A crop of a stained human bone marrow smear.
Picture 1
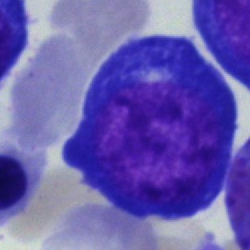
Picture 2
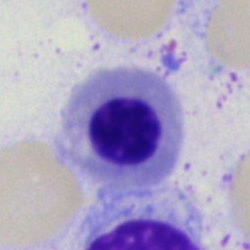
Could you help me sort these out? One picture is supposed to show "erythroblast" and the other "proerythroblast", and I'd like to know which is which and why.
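The proerythroblast is in picture 1; the erythroblast is in picture 2. In picture 1 the cell is roughly round with a small rounded bulge on its left side, and its chromatin is fine and lacy, with patchy lighter purple areas. A small pale spot lies at the top edge of that nucleus, and no granules are visible in the cytoplasm. Pale lilac cells without nuclei lie beside it on the left, and the picture is slightly soft in focus. The erythroblast in picture 2, by contrast, has a round, smooth outline and dense, dark purple chromatin without visible nucleoli. Its nucleus lies near the centre of the cell, and its pale blue cytoplasm shows no granules.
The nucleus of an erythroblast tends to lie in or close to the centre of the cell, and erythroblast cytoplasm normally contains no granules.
The two cells thus differ in outline and in chromatin, fine and lacy in the one, dense and dark in the other, while neither shows granules.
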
